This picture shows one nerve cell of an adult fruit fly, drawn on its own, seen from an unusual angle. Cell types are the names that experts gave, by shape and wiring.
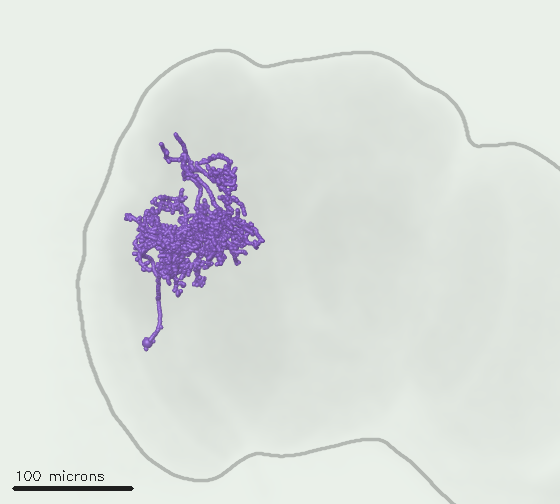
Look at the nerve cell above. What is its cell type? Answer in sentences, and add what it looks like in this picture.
It is of cell type AVLP370_b. This is a central-brain intrinsic neuron. From top to bottom in the picture it spans about 180 microns. In this view it is taller than it is wide.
